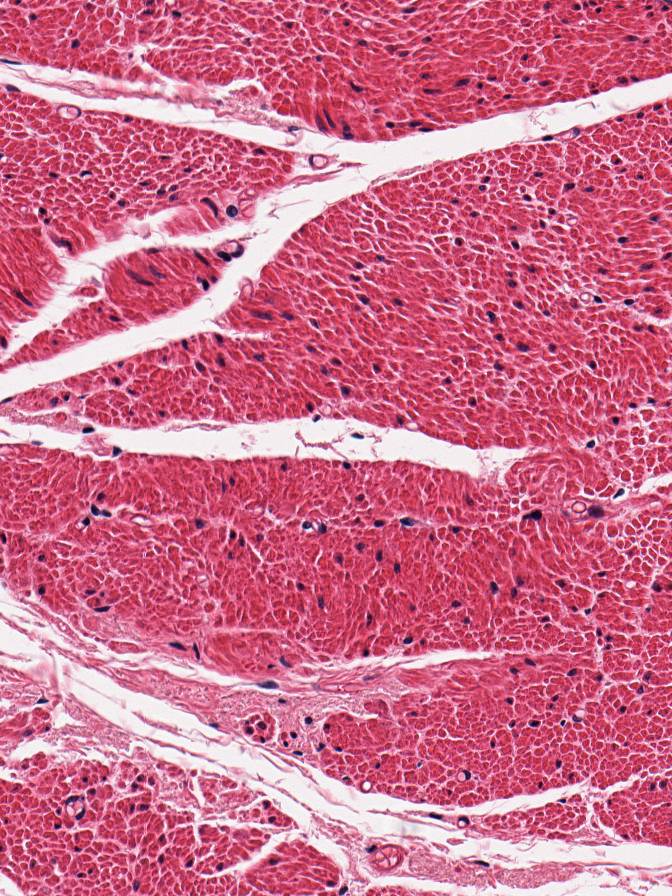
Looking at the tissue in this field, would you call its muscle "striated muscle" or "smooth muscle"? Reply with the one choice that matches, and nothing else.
Smooth muscle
